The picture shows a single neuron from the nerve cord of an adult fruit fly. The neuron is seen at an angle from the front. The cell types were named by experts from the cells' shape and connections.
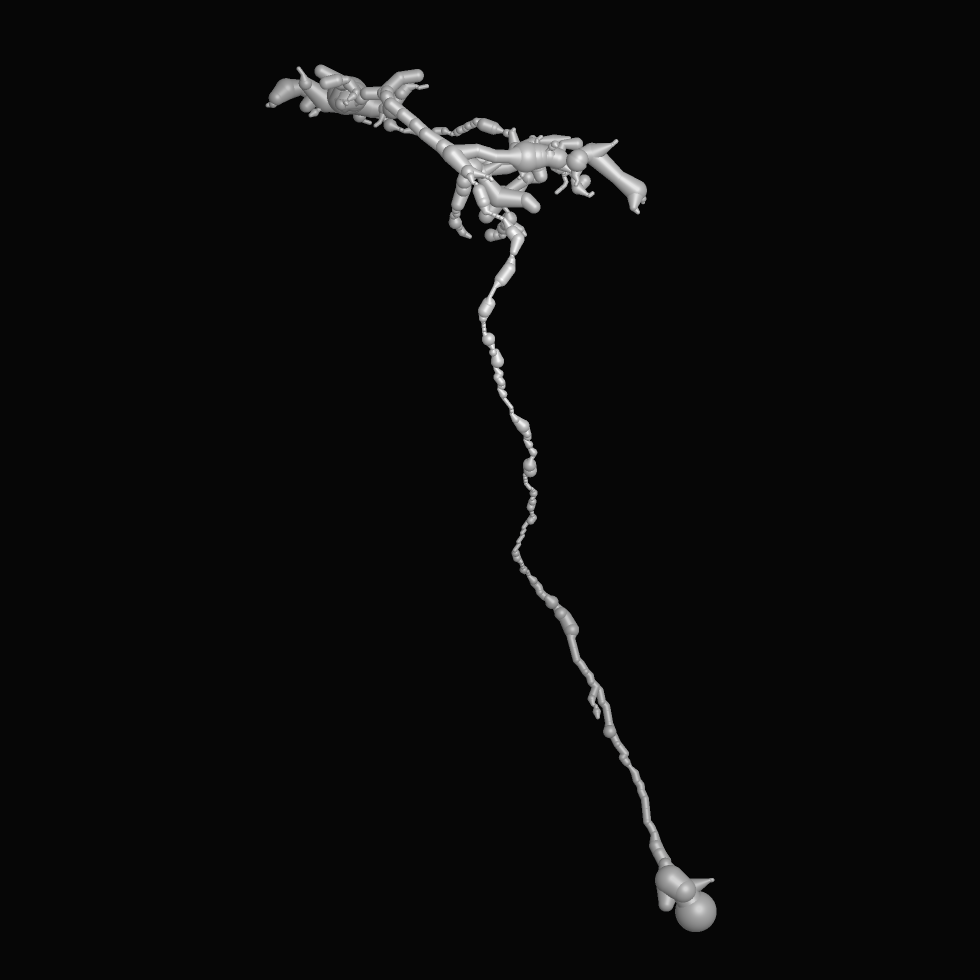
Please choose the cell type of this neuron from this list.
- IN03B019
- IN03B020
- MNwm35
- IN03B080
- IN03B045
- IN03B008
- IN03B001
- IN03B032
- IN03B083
IN03B045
